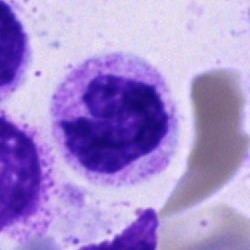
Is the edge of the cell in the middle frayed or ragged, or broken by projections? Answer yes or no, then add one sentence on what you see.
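No. The cell outline is round and smooth.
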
